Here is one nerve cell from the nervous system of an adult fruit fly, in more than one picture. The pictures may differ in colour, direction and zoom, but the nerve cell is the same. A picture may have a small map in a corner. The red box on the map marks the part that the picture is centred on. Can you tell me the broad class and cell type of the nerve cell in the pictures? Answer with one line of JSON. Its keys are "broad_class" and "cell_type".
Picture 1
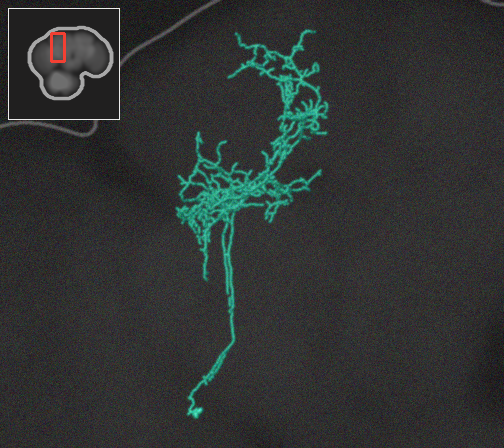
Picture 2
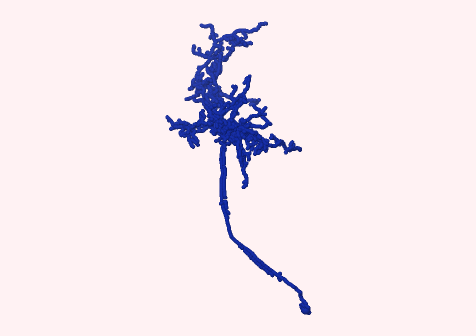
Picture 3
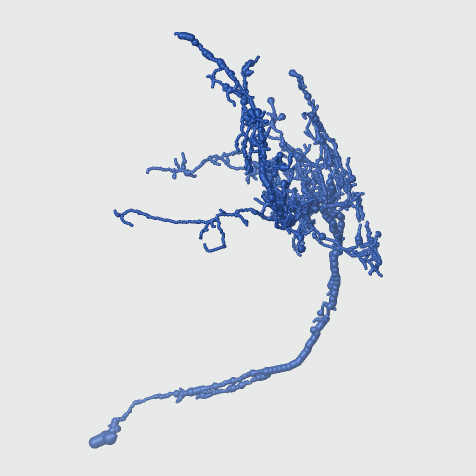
{"broad_class": "central-brain intrinsic neuron", "cell_type": "PLP069"}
